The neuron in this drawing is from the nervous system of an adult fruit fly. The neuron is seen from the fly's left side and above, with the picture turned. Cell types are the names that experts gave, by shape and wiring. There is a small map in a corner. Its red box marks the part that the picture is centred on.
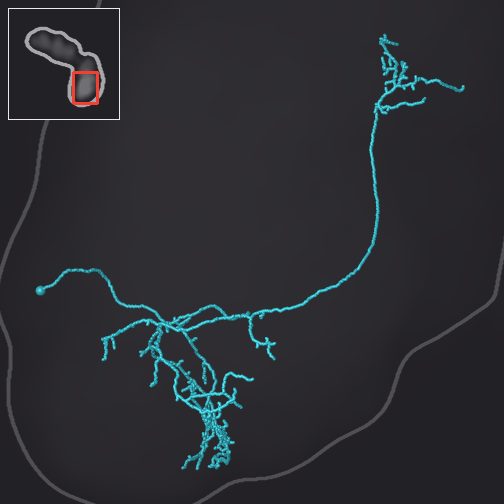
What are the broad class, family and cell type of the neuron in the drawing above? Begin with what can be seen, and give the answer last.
The cell body is on the left of the picture. The picture shows dozens of branch ends. Its broad class is central-brain intrinsic neuron. Its family is hemilineage SMPpv1. Its cell type is SCL002m.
